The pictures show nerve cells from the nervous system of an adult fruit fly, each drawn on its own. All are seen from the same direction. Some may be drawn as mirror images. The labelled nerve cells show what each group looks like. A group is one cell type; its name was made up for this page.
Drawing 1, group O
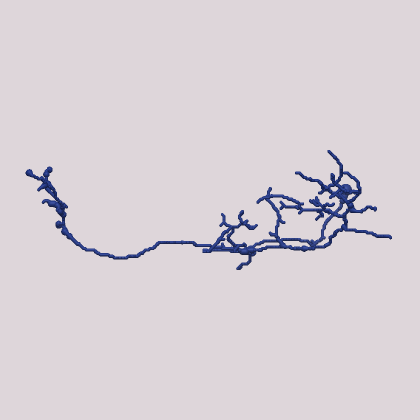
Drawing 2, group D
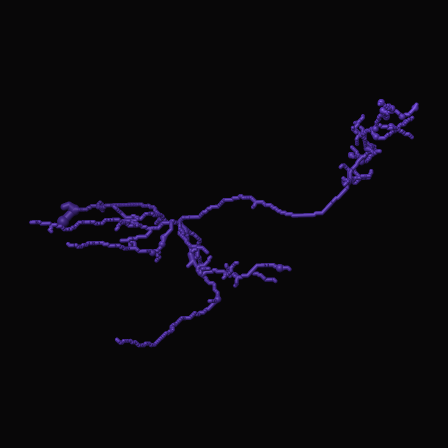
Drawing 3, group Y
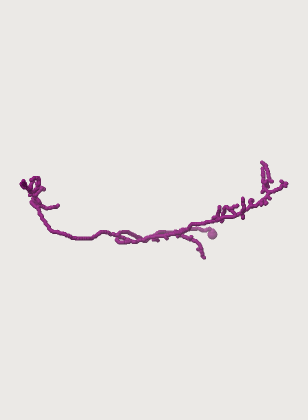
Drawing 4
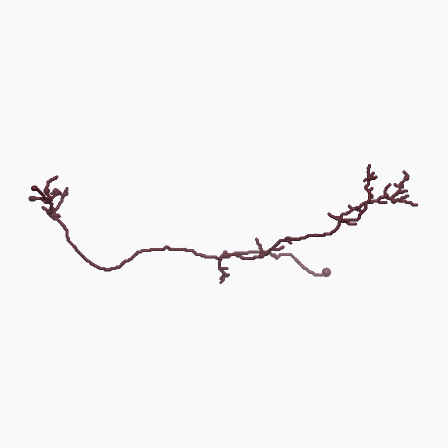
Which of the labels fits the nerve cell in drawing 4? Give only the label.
group Y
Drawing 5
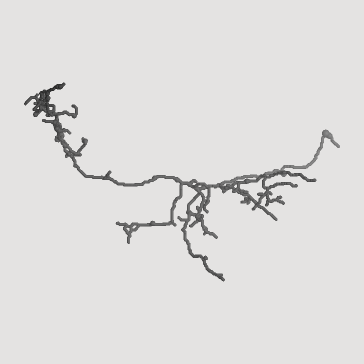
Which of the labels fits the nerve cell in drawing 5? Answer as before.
group D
